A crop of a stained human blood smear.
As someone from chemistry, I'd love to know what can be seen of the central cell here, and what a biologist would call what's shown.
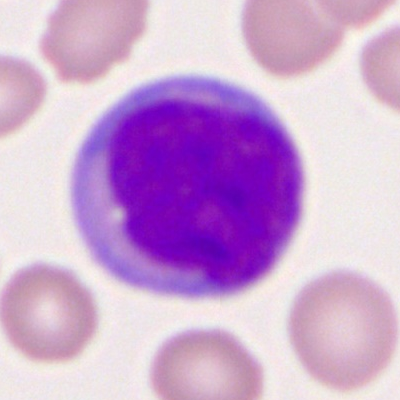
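Let me start with the outline, which is round and smooth. The cytoplasm is pale blue, and as far as I can see there are no granules in it. There's a small clear white spot, though, on the left in the cytoplasm, right beside the nucleus. Putting that together, this is a myeloblast.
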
